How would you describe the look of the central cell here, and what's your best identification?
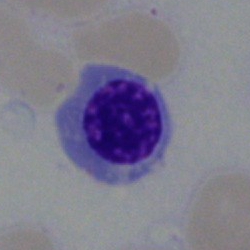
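The outline of the central cell is irregular, with several angular corners. Its chromatin is dark purple and coarsely clumped, with small paler spots between the clumps. The nucleus lies toward the right, so the broadest band of cytoplasm is on the left. No granules are visible in the cytoplasm. The cell is an erythroblast.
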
